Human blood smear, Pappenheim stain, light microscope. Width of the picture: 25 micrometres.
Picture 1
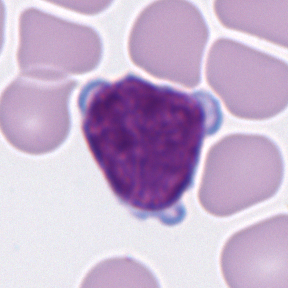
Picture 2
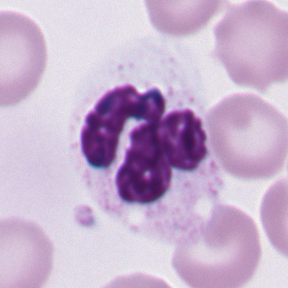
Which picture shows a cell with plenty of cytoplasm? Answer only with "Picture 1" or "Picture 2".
Picture 2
